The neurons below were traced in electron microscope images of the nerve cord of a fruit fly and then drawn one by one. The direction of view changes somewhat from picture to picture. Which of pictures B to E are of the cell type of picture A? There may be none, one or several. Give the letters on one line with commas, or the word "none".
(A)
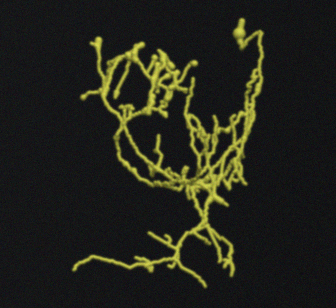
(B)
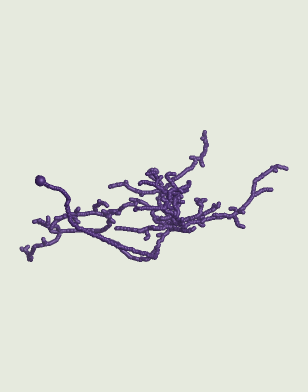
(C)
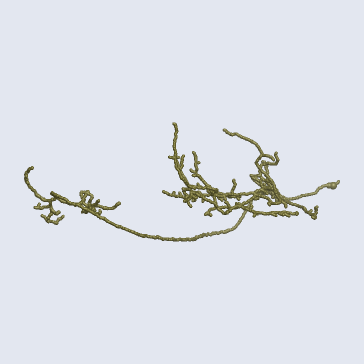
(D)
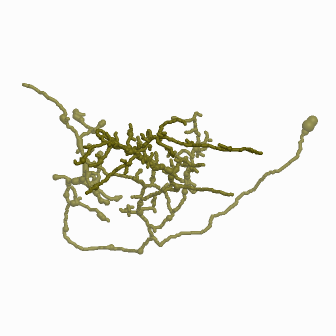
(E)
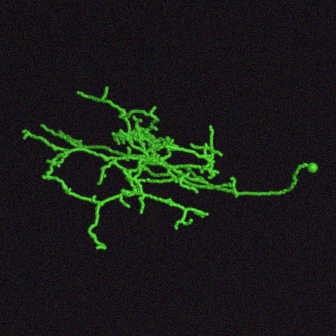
B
